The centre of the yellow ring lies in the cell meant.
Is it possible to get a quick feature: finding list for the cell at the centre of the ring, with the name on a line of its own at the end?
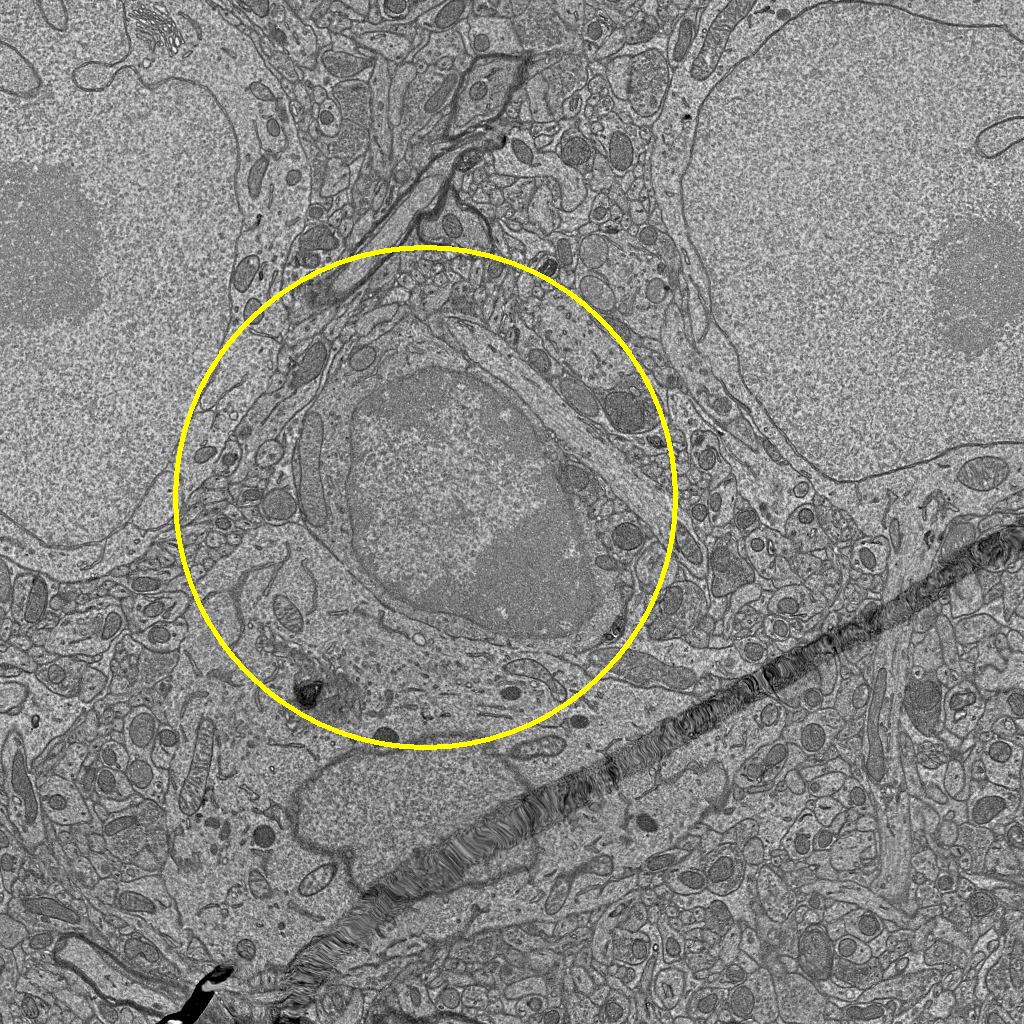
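Position: whole nucleus inside the ring
Shape: oval, long axis from upper left to lower right
Outline: smooth, no deep folds
Chromatin: patchy, darker and denser region in the lower right part
Identity: oligodendrocyte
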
